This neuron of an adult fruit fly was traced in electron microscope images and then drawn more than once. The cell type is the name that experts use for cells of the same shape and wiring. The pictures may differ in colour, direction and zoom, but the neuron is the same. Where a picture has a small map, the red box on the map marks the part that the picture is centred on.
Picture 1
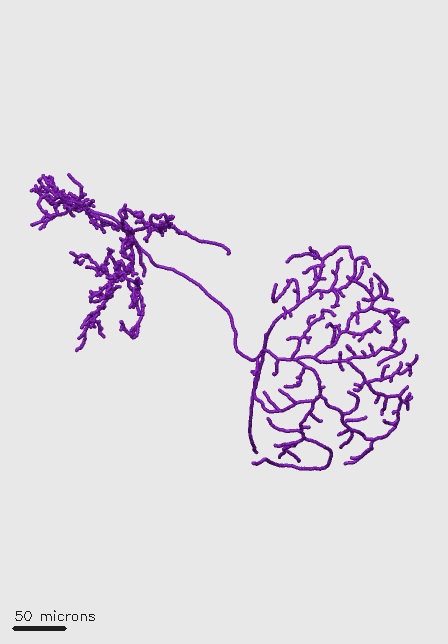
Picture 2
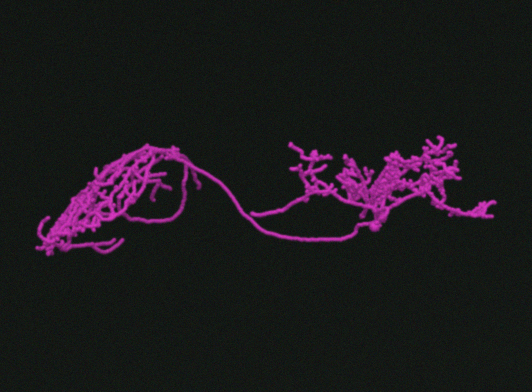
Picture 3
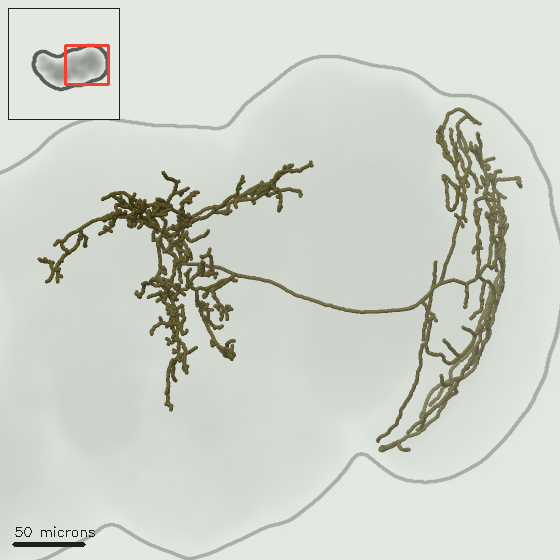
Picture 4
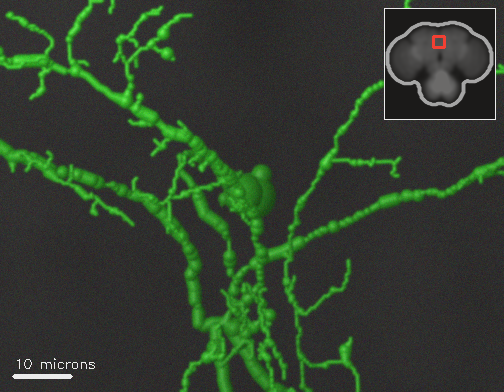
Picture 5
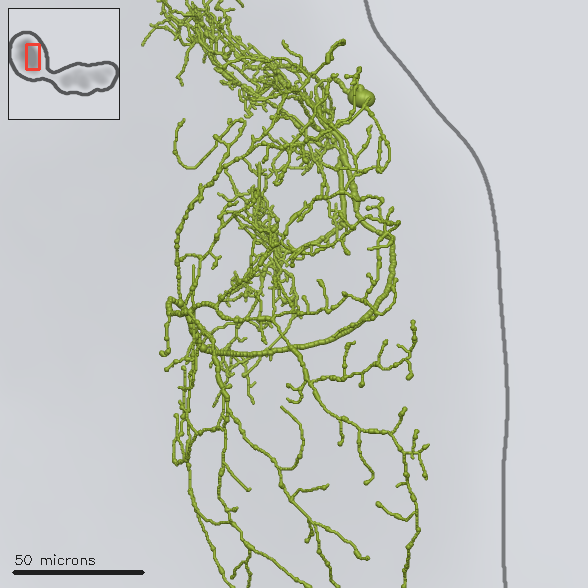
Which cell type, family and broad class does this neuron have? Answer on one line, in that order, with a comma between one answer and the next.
MeVC3, hemilineage DM1_posterior, visual centrifugal neuron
